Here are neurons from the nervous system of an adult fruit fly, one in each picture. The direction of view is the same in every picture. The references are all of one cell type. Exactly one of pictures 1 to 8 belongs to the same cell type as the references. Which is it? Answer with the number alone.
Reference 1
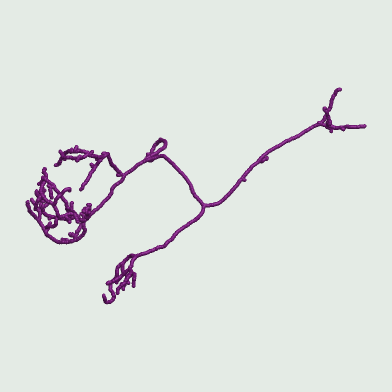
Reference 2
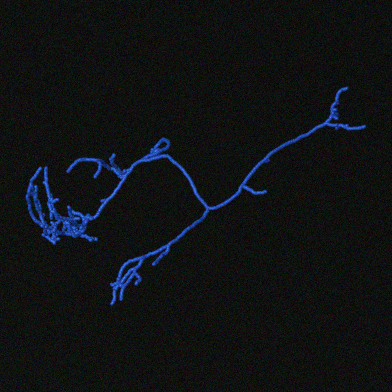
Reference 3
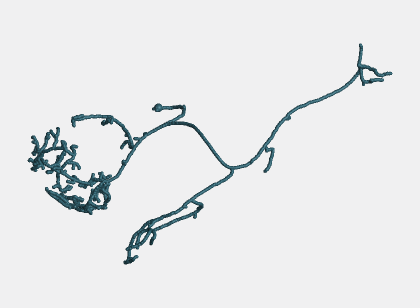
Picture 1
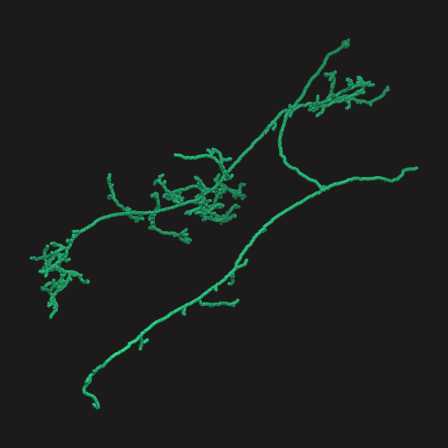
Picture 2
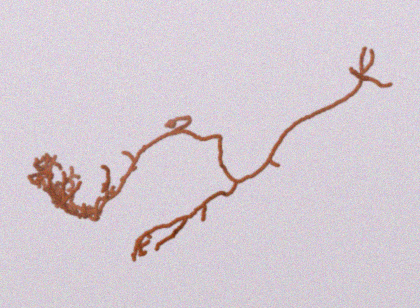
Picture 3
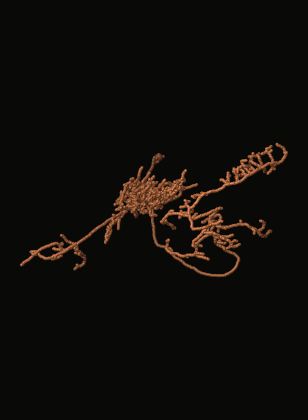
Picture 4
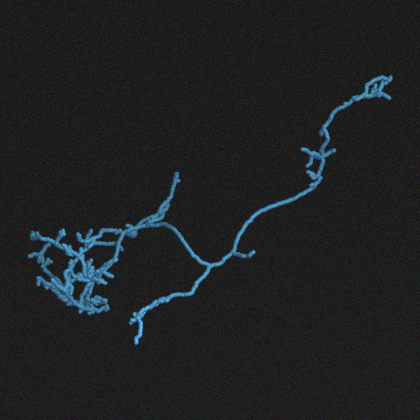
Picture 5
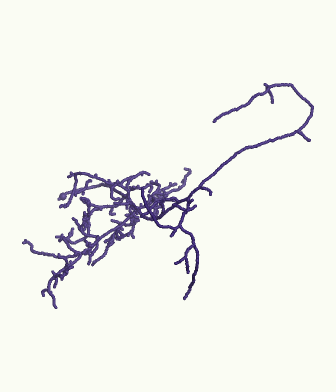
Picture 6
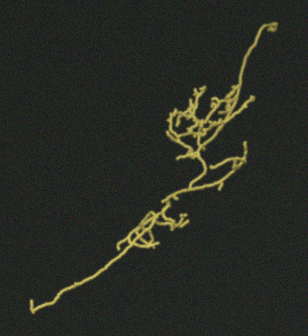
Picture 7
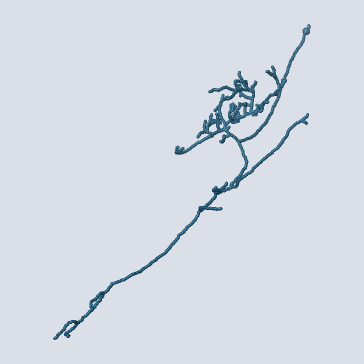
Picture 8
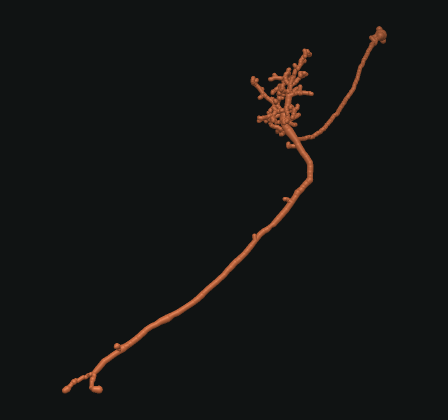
2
